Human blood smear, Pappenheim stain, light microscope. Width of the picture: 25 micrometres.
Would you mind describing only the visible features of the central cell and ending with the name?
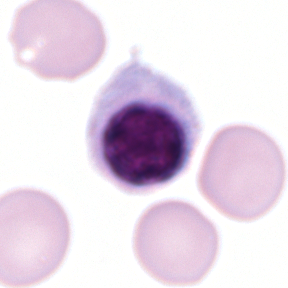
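Shape comes first: the outline is oval, longer from top to bottom than from side to side. At the top edge, a small knob-like projection sticks out. The nucleus sits off-centre, in the lower part of the cell. No nucleoli are seen. The cell is a normoblast.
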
